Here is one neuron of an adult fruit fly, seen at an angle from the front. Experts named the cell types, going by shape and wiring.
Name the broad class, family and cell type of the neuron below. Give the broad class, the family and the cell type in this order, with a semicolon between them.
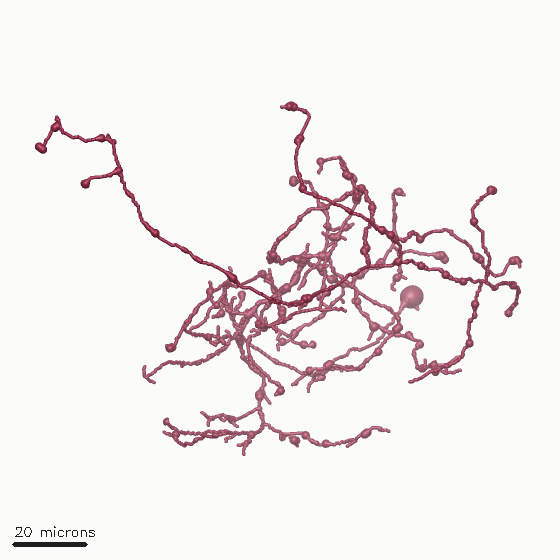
nerve-cord intrinsic neuron; hemilineage 04B; IN04B078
